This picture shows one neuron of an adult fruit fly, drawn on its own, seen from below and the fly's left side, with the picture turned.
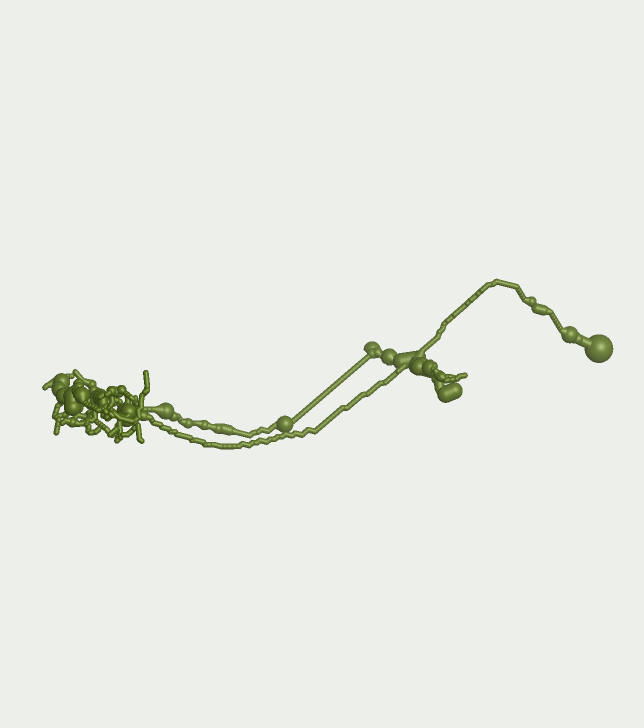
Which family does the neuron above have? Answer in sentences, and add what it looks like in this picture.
The family is T. It is an optic-lobe intrinsic neuron. The cell body can be seen on the right of the picture. In this view it is more than twice as wide as it is tall.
